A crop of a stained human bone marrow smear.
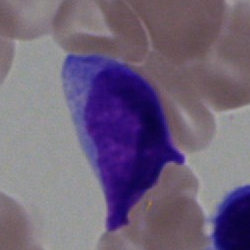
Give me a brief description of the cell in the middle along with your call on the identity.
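Cell elongated, narrowing toward its lower end. Short pointed projection jutting from the right edge. Nucleus fills most of the cell. No vacuoles visible in the cytoplasm. Identification: blast.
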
